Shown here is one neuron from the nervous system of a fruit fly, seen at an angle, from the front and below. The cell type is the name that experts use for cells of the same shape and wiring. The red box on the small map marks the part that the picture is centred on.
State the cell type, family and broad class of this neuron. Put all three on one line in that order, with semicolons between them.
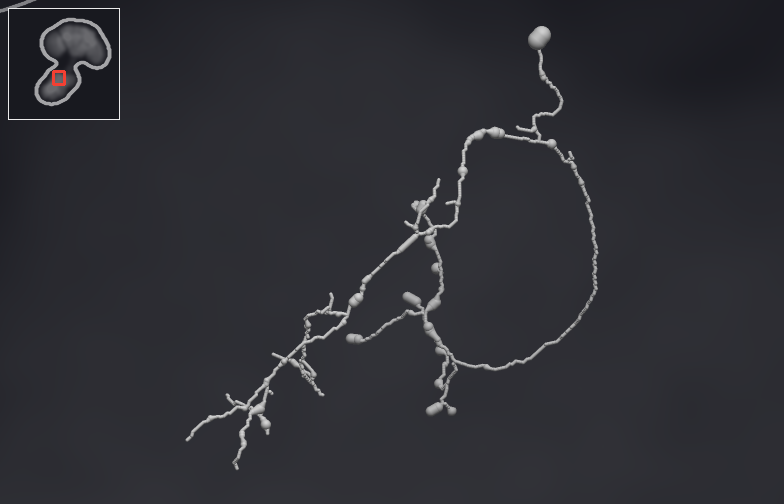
IN09A096; hemilineage 09A; nerve-cord intrinsic neuron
